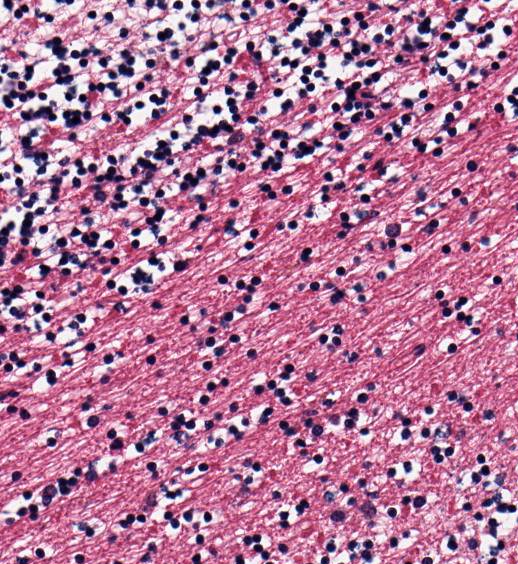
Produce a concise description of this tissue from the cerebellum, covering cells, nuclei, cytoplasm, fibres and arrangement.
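Nuclear size and shape: most nuclei are small, round and dark purple-black, and they are fairly uniform across the field. Surroundings: many nuclei sit in clear, unstained spaces rather than in visible pink cytoplasm. Arrangement: in the middle band they lie loosely in rows that follow the fibre direction.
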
